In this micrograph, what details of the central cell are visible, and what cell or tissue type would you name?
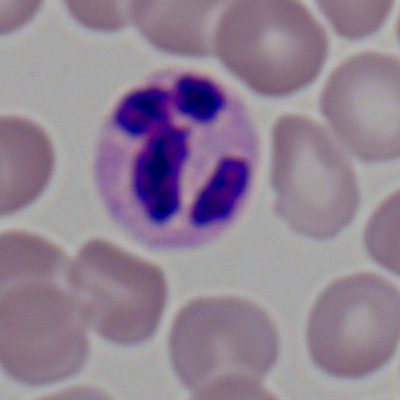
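Nucleus split into several separate lobes. Chromatin dark purple, densely clumped. Cytoplasm plentiful, pale pinkish-lilac, with only fine, faint granules, no coarse coloured ones. Segmented neutrophil.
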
